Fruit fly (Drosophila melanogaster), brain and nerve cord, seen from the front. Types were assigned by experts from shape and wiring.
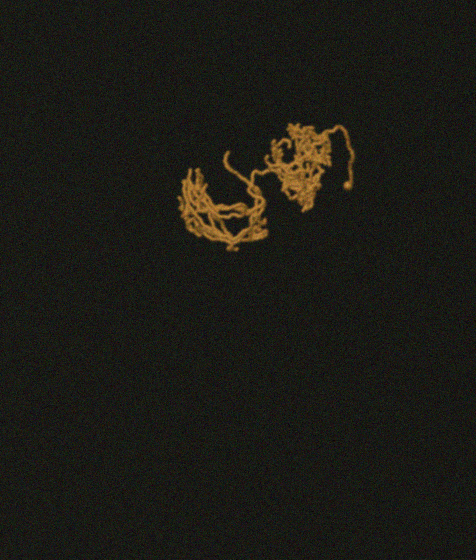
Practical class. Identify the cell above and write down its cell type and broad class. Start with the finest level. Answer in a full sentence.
The cell type is INXXX370.
The broad class is nerve-cord intrinsic neuron.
